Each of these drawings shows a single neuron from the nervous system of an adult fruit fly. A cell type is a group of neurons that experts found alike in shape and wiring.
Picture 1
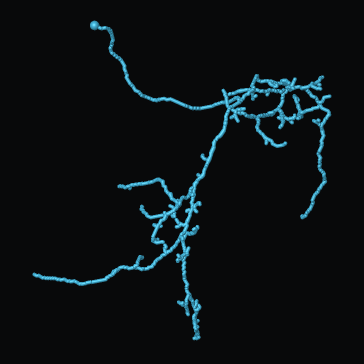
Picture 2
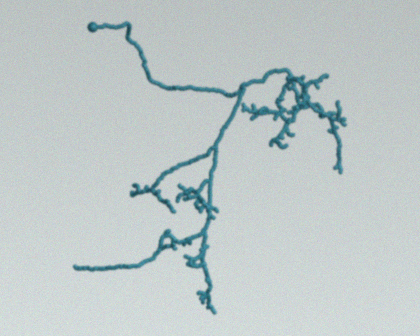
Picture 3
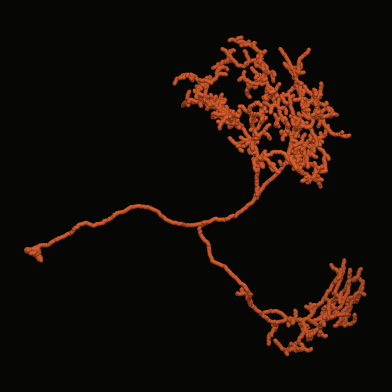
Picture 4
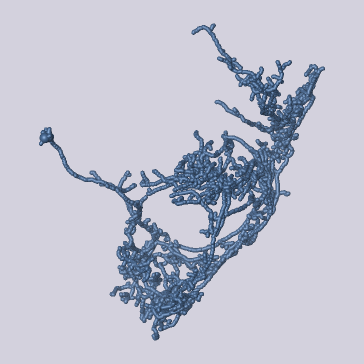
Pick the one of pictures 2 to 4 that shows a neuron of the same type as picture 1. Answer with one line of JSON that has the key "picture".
{"picture": 2}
